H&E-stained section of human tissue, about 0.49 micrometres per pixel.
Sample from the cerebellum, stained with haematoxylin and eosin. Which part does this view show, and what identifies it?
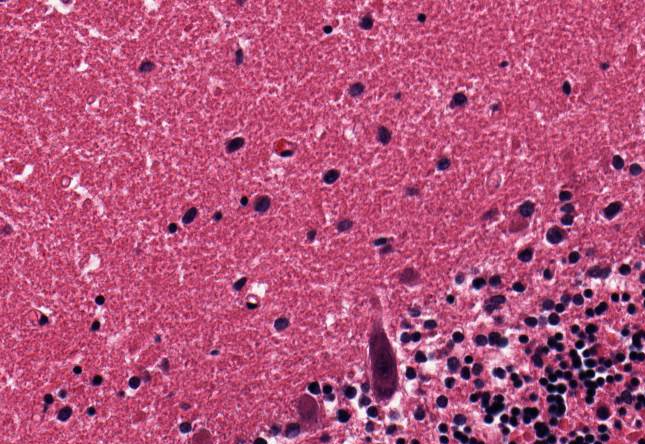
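This field shows the molecular layer, pale pink neuropil with sparse nuclei covering most of it. Those nuclei are few, small, dark and widely scattered, not aligned in rows of haloed nuclei as in white matter. Its matrix is finely granular-fibrillar, with no fibre bundles running one way.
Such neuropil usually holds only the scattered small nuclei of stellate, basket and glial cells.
Small, round, dark nuclei with scant cytoplasm pack the lower right corner.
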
